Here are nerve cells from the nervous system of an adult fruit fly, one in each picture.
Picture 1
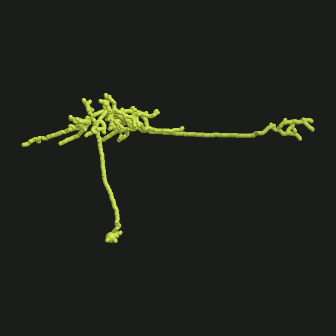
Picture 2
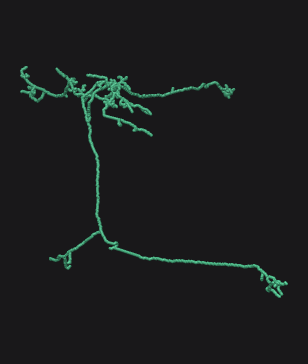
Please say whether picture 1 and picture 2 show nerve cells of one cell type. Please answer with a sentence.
They are of different cell types.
